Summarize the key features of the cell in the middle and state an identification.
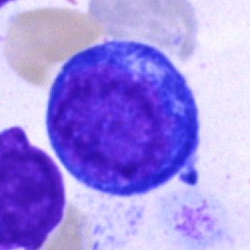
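Finely granular chromatin, rather than coarsely clumped, fills the nucleus here. The cytoplasm is deep blue, with a paler, streaky area at the upper right. A small dark blue bleb sits on the lower right edge of the cell. Shown is a proerythroblast.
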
